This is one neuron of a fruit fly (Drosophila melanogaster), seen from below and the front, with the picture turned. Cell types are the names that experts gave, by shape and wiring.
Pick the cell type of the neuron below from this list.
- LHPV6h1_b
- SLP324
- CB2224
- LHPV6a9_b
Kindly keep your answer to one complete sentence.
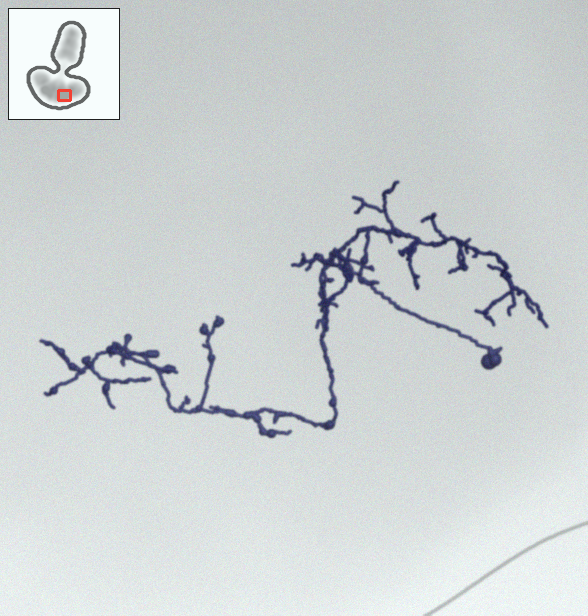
Included in the cell type LHPV6h1_b is this neuron.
